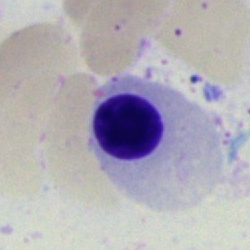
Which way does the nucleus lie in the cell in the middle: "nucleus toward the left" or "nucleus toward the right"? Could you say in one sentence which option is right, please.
What lies to the right of the nucleus is most of the cytoplasm.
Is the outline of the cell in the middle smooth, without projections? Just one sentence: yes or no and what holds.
Yes, the cell's outline is smooth, without projections.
